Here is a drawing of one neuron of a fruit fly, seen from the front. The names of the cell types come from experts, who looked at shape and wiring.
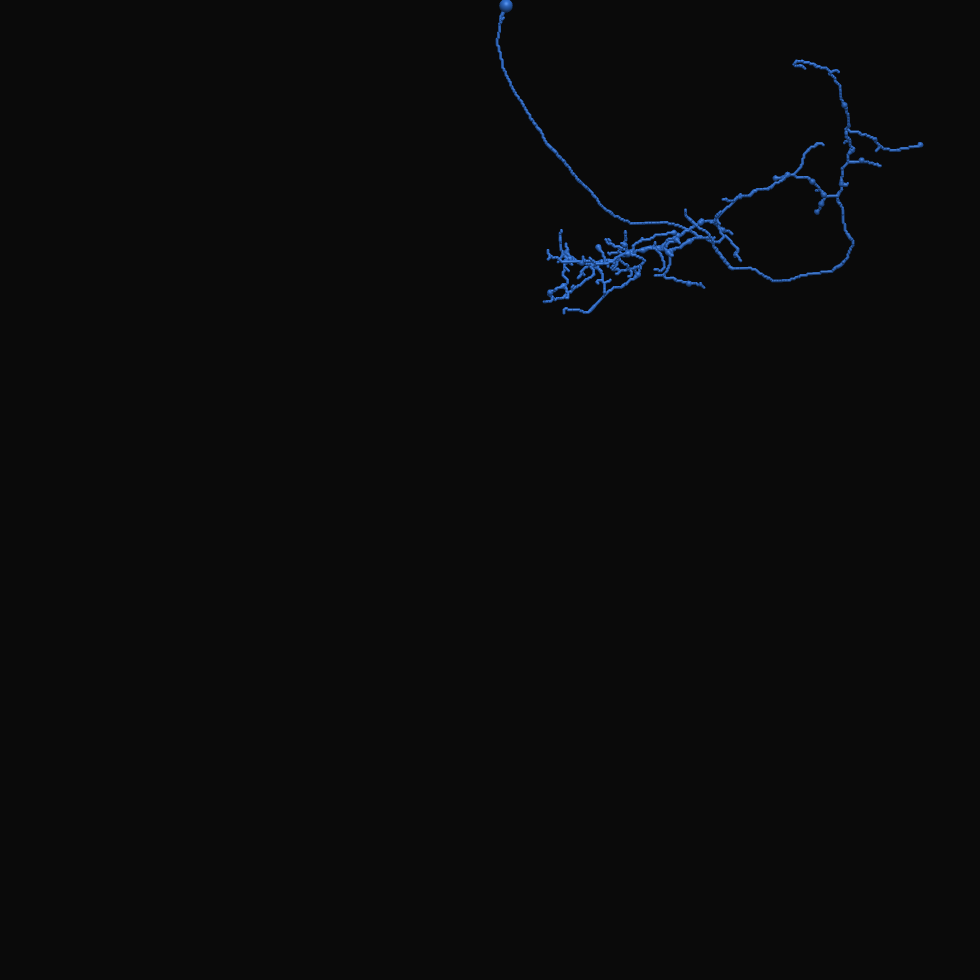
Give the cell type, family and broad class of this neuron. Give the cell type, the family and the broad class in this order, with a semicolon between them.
PLP115_b; hemilineage LHl4_posterior; central-brain intrinsic neuron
